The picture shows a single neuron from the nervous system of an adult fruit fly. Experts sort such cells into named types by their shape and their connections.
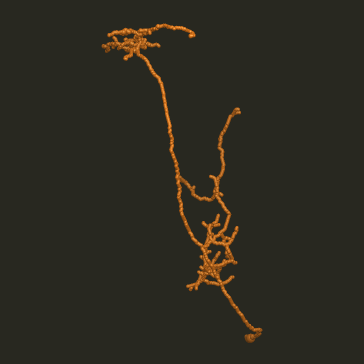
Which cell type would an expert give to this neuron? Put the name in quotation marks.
"SIP089"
